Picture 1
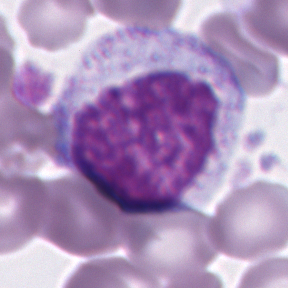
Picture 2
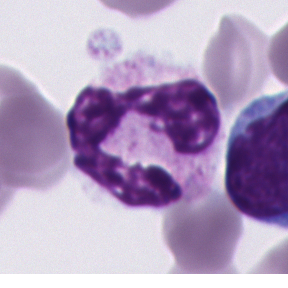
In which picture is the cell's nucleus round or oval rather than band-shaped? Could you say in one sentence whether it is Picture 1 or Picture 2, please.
A nucleus forming one compact round or oval mass is found in Picture 1.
